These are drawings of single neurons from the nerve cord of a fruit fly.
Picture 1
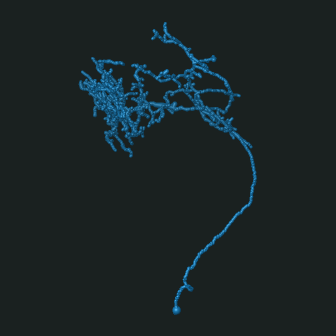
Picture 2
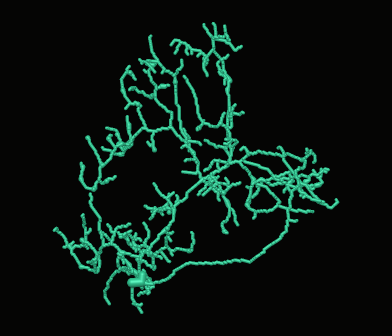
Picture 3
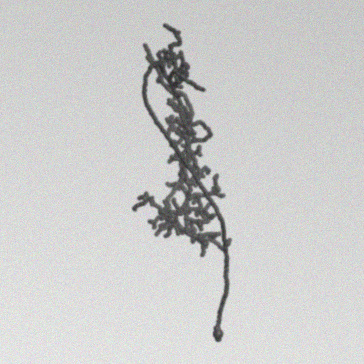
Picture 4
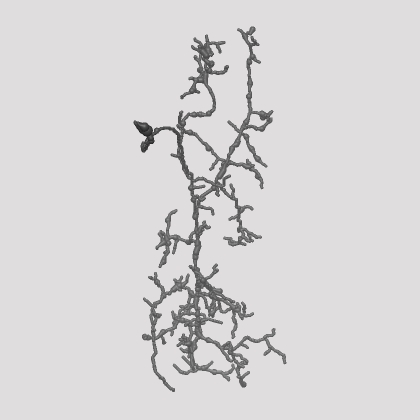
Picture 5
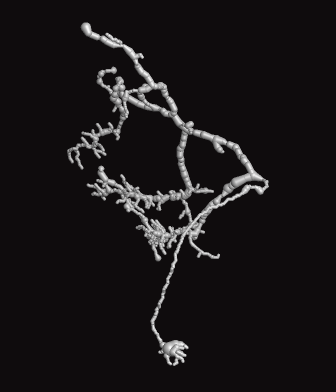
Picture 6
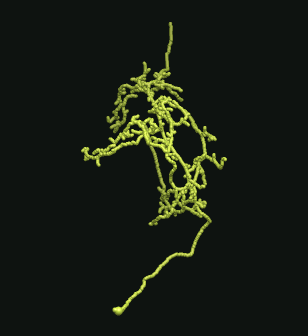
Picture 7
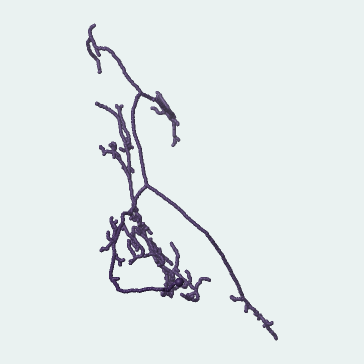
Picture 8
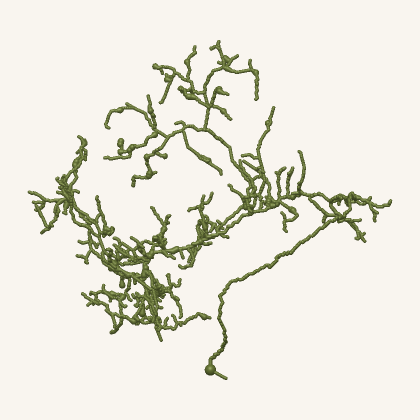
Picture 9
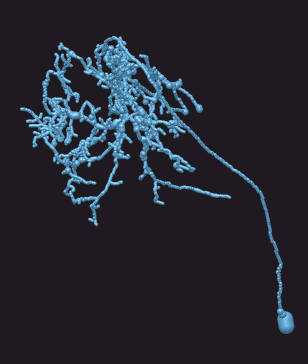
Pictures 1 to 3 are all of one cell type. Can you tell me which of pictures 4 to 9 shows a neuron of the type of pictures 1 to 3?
Picture 8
